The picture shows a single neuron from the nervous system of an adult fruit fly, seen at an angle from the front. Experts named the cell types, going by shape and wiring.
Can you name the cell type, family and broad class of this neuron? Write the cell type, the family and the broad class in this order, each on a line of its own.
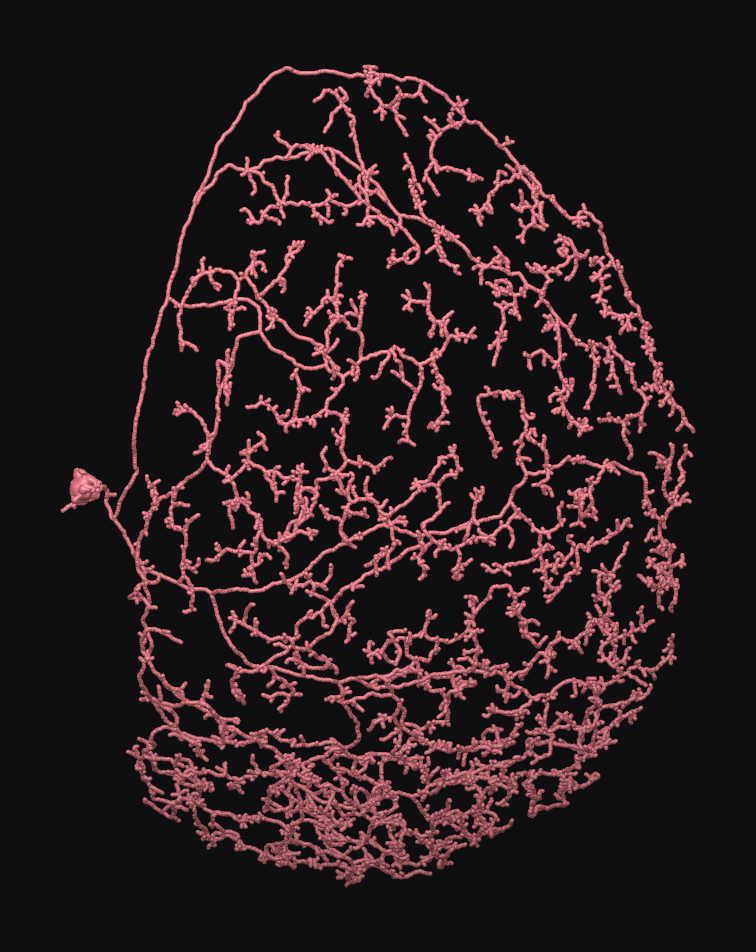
Cm29
Cm
optic-lobe intrinsic neuron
